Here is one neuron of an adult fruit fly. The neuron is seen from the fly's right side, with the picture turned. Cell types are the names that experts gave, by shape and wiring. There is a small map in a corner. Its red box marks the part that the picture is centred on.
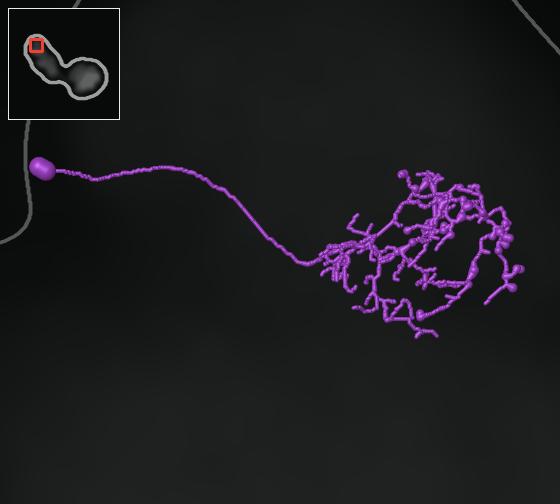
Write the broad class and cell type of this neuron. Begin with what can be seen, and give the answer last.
Dozens of branch ends can be seen. As drawn here it is more than twice as wide as it is tall. Its broad class is nerve-cord intrinsic neuron. Its cell type is INXXX450.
